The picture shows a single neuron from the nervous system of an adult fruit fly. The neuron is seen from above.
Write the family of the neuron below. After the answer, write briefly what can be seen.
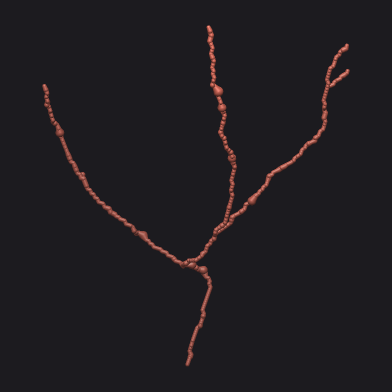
Its family is called class mechanosensory tactile. This is a sensory neuron entering the nerve cord. No cell body is drawn. There are a dozen or fewer branch ends.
